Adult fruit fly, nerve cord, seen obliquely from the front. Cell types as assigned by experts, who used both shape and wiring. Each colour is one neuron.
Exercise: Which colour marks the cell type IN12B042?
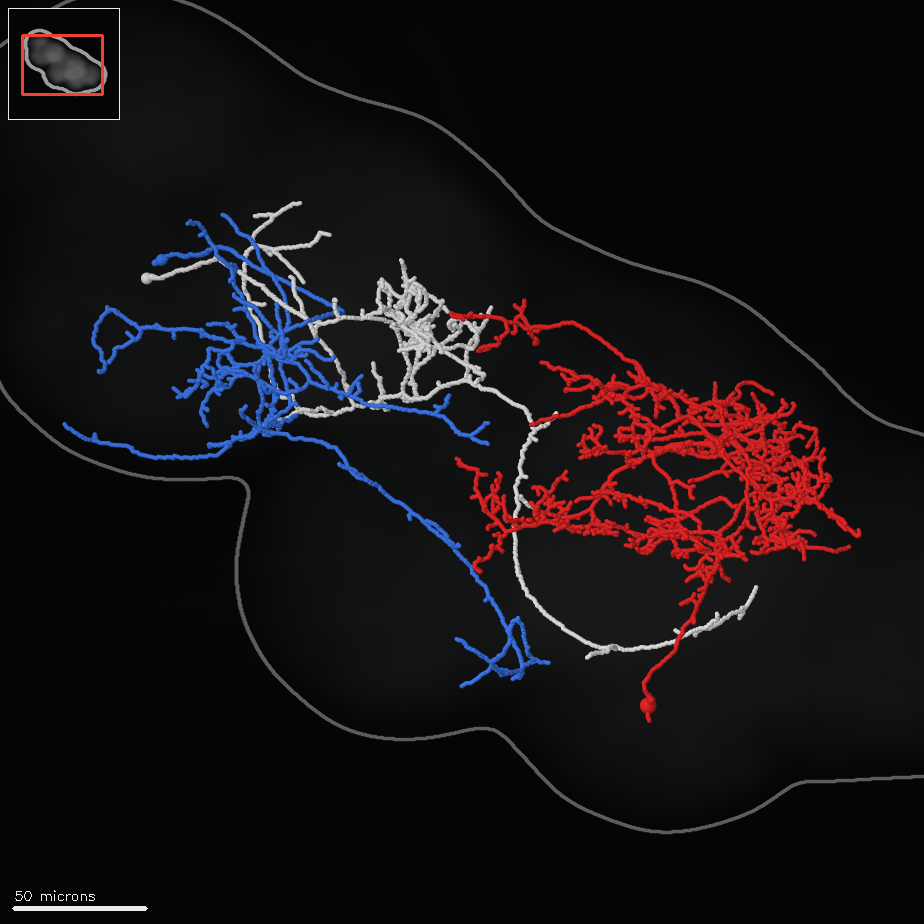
blue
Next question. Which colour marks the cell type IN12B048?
white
